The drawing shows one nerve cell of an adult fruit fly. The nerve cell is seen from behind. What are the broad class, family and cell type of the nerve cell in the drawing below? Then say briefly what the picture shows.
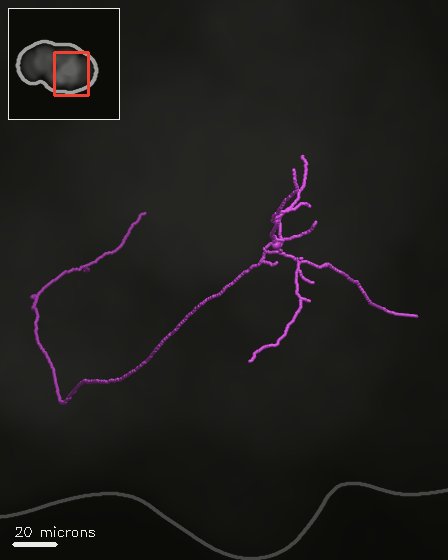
It is a sensory neuron ascending to the brain. Its family is called class mechanosensory proprioceptive. The cell type is SApp13. From left to right in the picture it spans about 190 microns. As drawn here it is wider than it is tall.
